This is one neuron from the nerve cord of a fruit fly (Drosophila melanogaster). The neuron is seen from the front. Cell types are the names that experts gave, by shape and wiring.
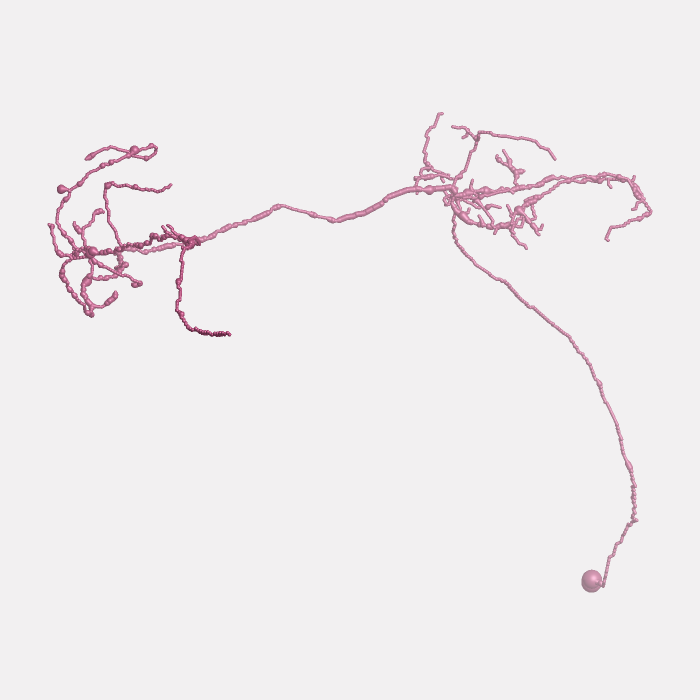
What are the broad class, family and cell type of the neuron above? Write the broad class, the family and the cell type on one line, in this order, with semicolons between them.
ascending neuron; hemilineage 07B; AN07B085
